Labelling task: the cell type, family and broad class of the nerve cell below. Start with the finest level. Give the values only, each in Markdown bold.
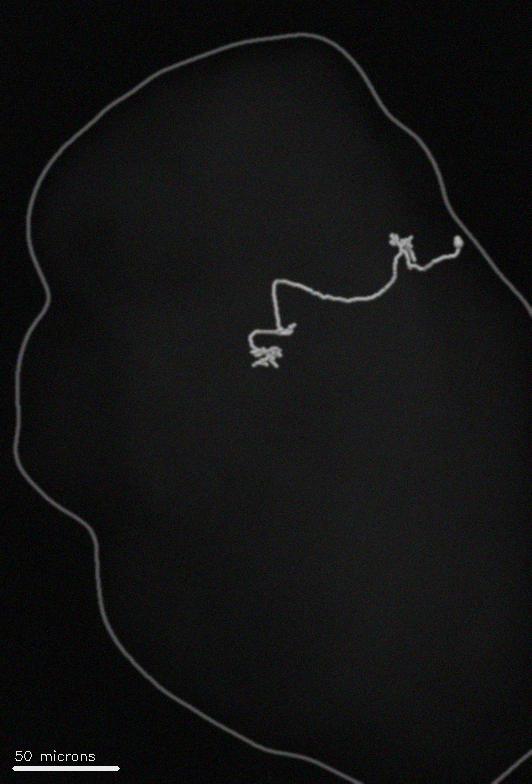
**PFNp_e**, **class CX**, **central-brain intrinsic neuron**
